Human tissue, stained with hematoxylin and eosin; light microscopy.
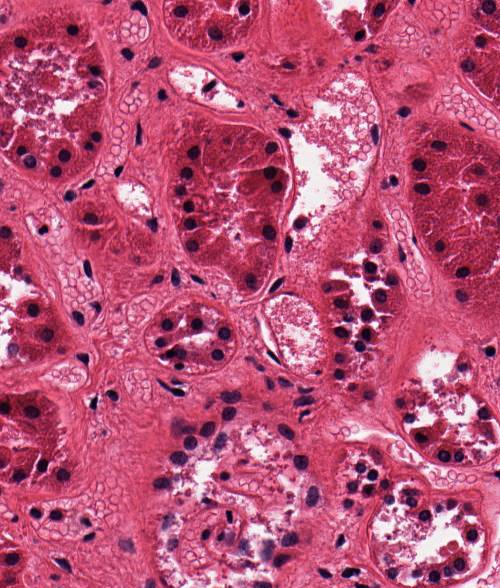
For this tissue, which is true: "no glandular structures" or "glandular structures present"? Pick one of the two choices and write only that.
Glandular structures present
